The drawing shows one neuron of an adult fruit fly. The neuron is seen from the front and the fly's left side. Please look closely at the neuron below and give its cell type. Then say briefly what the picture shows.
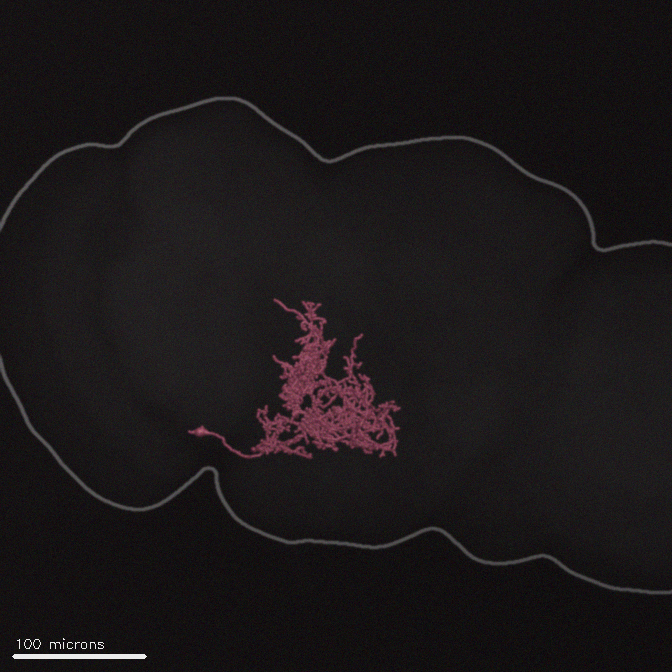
It is of cell type VES089. Its broad class is central-brain intrinsic neuron. From left to right in the picture it spans about 160 microns. In this view it is wider than it is tall.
